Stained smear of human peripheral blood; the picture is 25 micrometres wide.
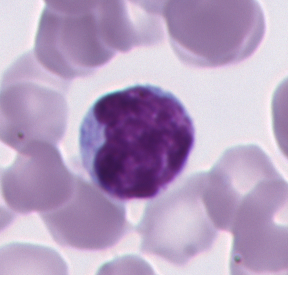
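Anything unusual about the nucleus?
Yes, a shallow notch on its left side.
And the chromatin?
Dark purple, coarsely clumped.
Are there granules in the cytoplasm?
None that are distinct.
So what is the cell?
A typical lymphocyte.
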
